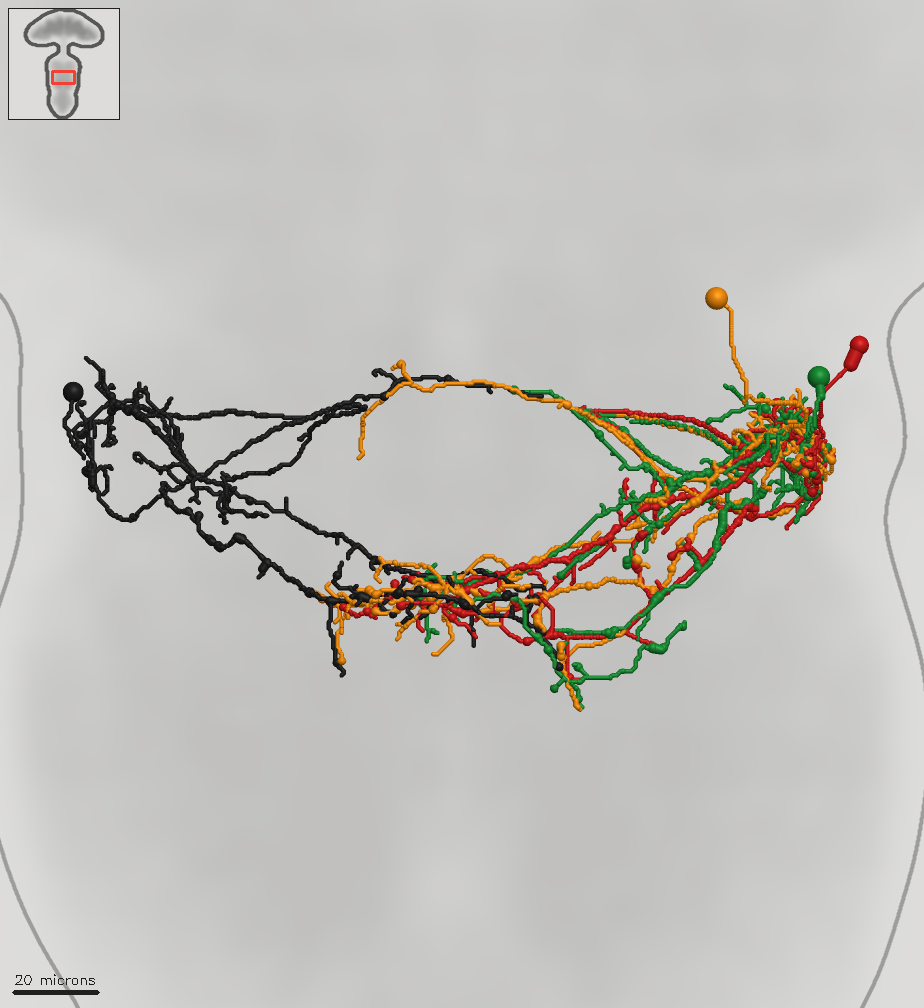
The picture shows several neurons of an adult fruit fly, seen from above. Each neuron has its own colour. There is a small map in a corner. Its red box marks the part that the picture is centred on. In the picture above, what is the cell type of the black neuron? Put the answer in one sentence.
The cell type is IN17A111.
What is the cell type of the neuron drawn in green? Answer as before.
The cell type is IN17A085.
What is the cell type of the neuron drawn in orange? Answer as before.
The cell type is IN17A100.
